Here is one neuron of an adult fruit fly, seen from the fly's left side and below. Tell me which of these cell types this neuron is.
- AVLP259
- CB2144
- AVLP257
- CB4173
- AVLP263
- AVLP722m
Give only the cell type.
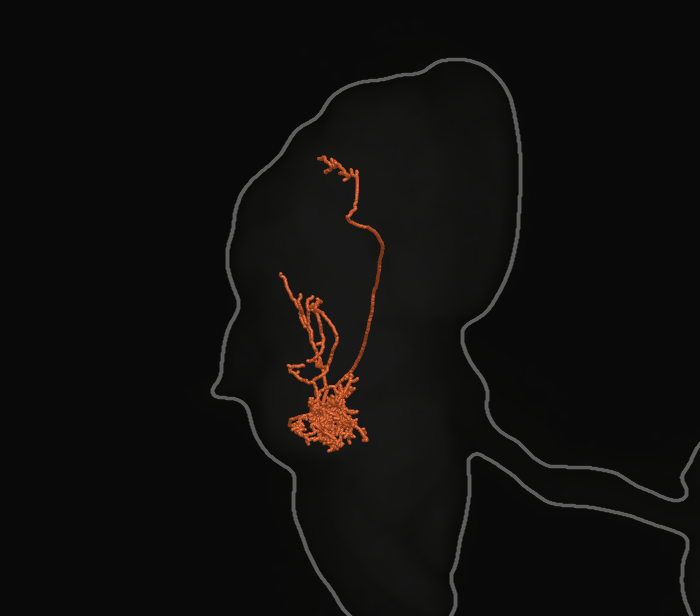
AVLP722m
